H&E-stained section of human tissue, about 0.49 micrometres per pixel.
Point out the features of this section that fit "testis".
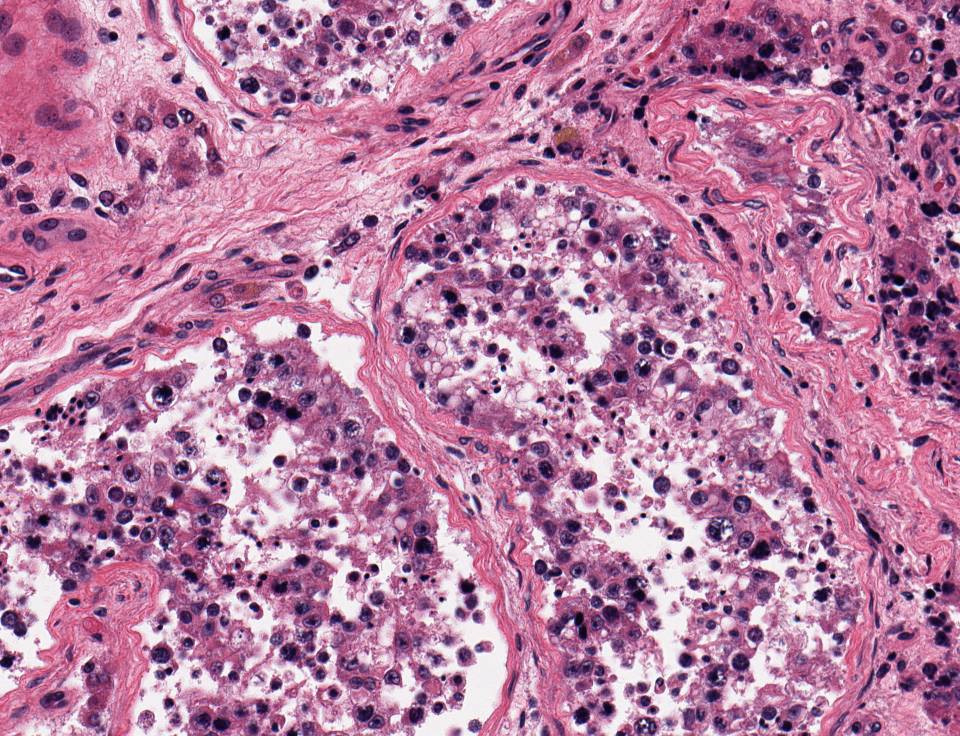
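This section is testis. Within the nests, the cells are loosely cohesive, with many empty spaces between them. Many small, round, densely dark-staining nuclei lie scattered throughout the nests.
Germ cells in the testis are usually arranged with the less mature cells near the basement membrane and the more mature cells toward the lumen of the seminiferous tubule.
Larger cells in the nests have round nuclei with visible nucleoli. In the upper left corner are large cells with abundant pink cytoplasm and round nuclei.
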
